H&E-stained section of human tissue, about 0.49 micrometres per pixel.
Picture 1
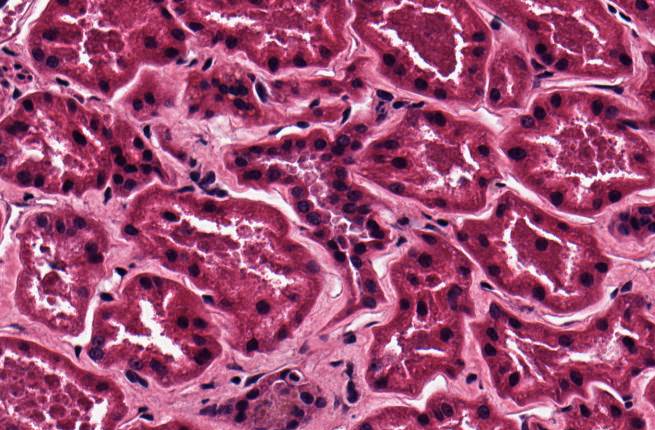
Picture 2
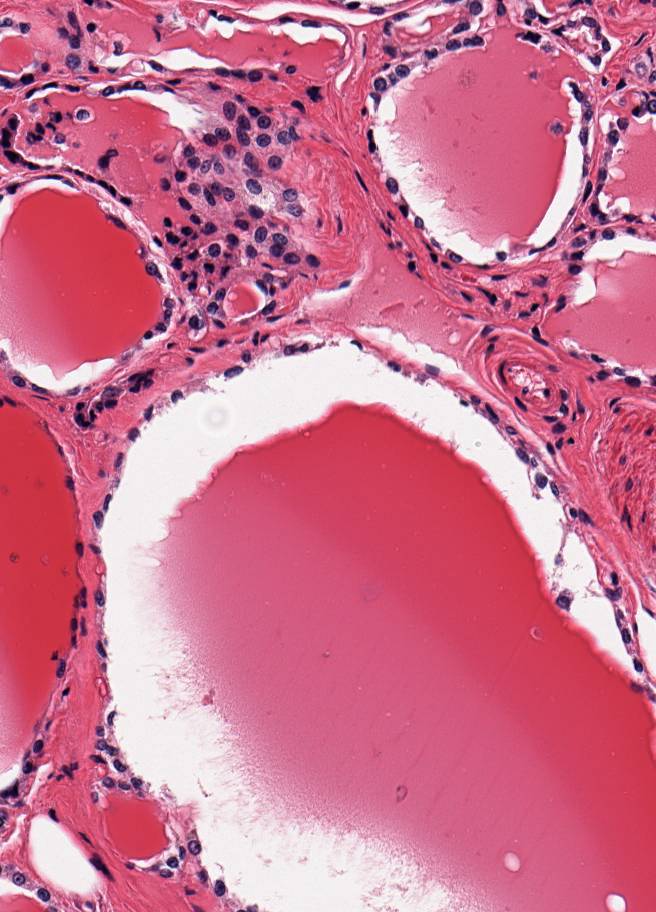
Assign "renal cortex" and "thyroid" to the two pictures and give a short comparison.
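So: the thyroid is picture 2, the renal cortex picture 1. Take the renal cortex first: each tubule has a single layer of cuboidal to low columnar cells, with abundant granular, deeply eosinophilic cytoplasm and round, dark, fairly uniform nuclei. Near the centre, a small cluster has smaller, darker, more crowded nuclei and less cytoplasm. The thyroid, by contrast, is filled with closed round-to-oval follicles of varying size, each holding homogeneous, deeply eosinophilic colloid. Thin pink fibrous bands with scattered spindle-shaped nuclei lie between them.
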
